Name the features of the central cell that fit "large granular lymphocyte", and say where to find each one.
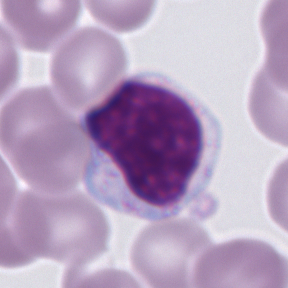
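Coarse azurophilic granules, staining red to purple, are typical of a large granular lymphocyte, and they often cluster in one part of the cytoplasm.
The granules here match in their reddish-purple colour, but they are few and fine, and scattered through the cytoplasm rather than gathered in one part.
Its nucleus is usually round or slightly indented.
Here the nucleus is a single unlobed mass, with dark purple, coarsely clumped chromatin. A small rounded bleb also protrudes from the lower right edge of the cell.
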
